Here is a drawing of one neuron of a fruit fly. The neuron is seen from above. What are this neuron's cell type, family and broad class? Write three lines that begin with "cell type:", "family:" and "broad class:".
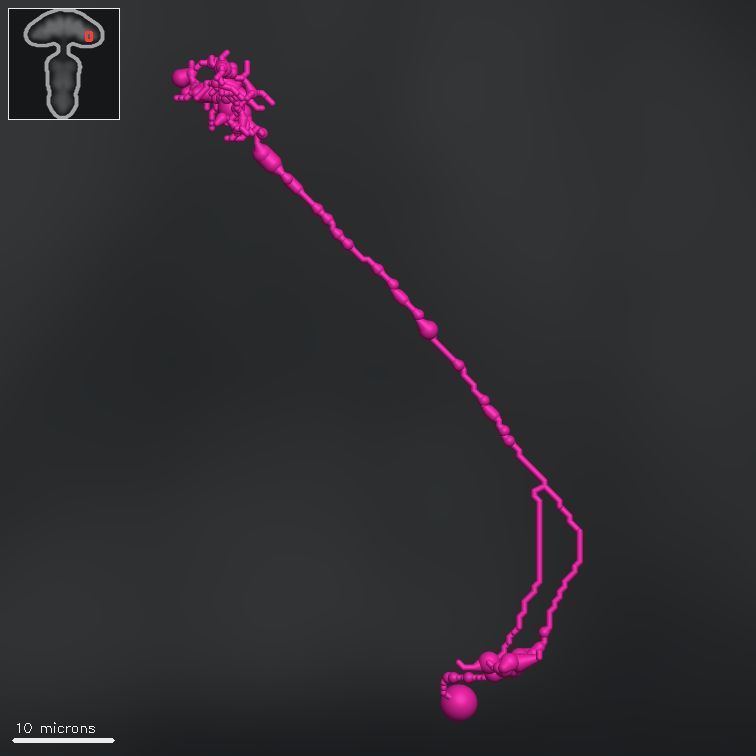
cell type: T5d
family: T
broad class: optic-lobe intrinsic neuron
